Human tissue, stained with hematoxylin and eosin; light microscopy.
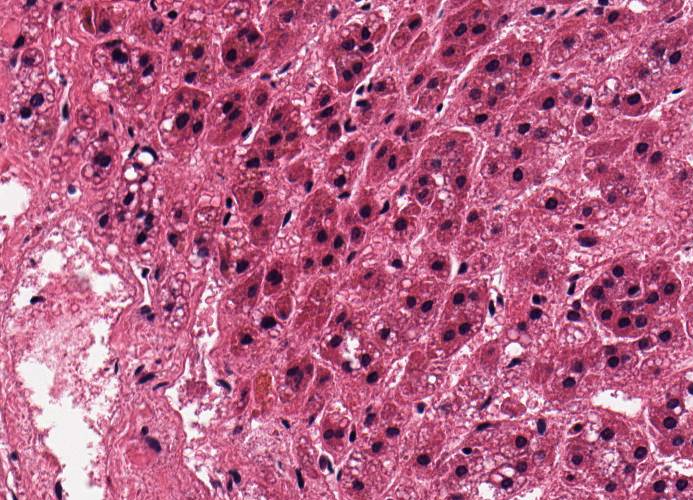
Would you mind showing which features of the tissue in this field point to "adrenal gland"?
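This field shows adrenal gland. Most of the field, in the centre and on the right, is taken up by closely packed large polygonal cells with abundant pink cytoplasm. Many of these cells hold small clear cytoplasmic vacuoles, which are most plentiful towards the left half of the field.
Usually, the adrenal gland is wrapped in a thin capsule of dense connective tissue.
The fibrous tissue at the lower left does not match this, since it is loose pink tissue with scattered elongated nuclei. Irregular empty clear spaces interrupt the tissue along the left edge.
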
